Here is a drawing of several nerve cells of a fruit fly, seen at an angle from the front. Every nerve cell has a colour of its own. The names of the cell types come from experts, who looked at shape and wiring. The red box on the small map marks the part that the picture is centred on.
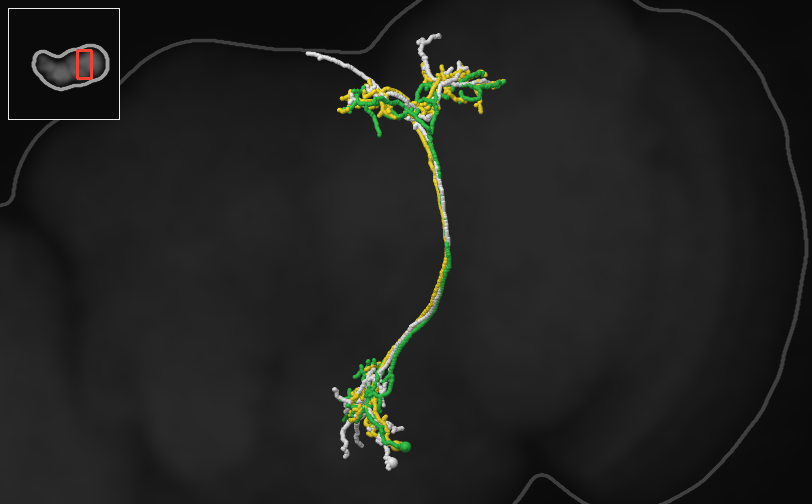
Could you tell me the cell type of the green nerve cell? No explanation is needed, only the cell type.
FLA002m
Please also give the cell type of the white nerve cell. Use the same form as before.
CB1008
